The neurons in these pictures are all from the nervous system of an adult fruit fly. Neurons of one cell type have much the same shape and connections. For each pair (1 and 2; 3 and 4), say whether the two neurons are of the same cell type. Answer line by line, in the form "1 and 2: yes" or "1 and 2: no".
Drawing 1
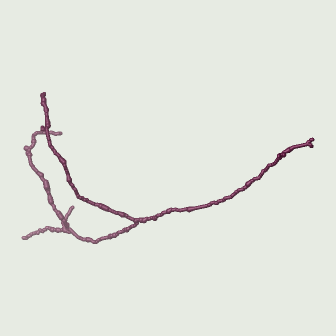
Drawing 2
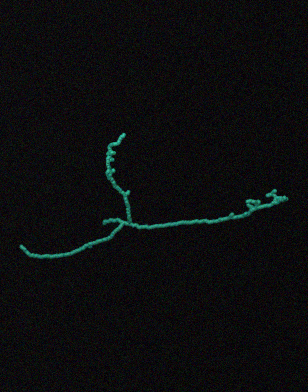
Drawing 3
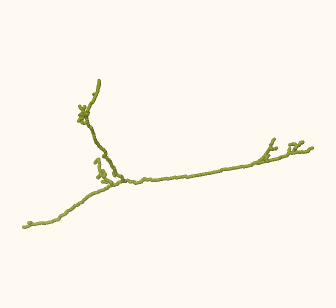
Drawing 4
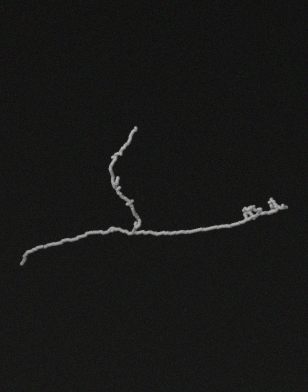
1 and 2: yes
3 and 4: yes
